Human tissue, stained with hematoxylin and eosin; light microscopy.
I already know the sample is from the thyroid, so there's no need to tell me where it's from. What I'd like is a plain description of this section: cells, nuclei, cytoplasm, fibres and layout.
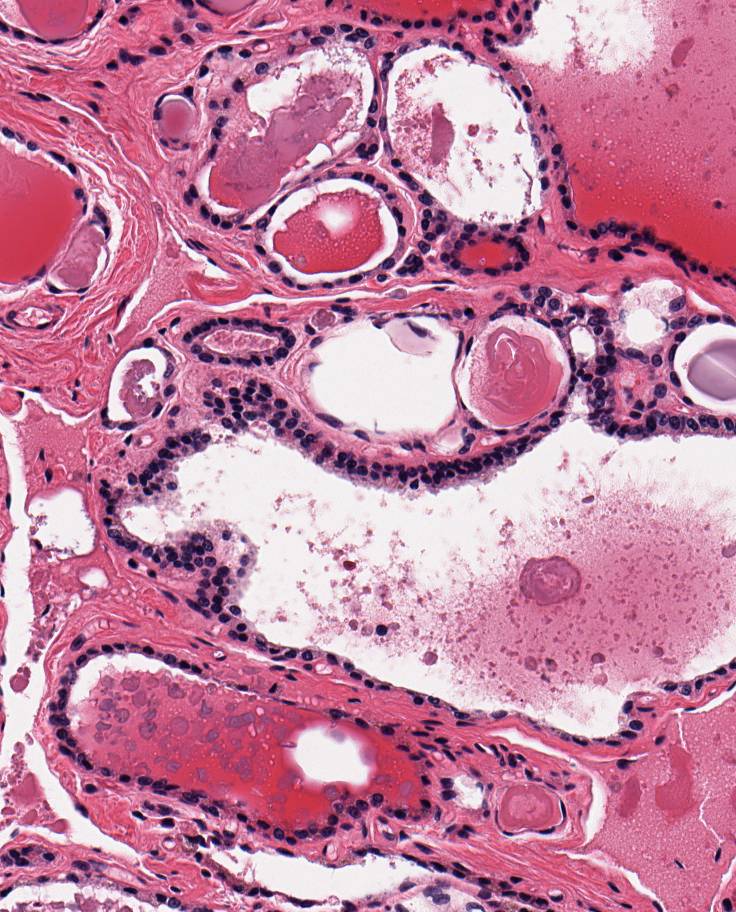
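Numerous round to elongated dilated spaces of differing size occupy the field, separated by bands of fibrous stroma. Low cuboidal to flattened cells with small dark round nuclei and scant cytoplasm line the spaces. Many lumina, particularly at the upper right and upper left, contain deep red homogeneous eosinophilic secretion. The stroma between the spaces is pink collagenous tissue with scattered spindle-shaped nuclei, densest and wavy at the upper left.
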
